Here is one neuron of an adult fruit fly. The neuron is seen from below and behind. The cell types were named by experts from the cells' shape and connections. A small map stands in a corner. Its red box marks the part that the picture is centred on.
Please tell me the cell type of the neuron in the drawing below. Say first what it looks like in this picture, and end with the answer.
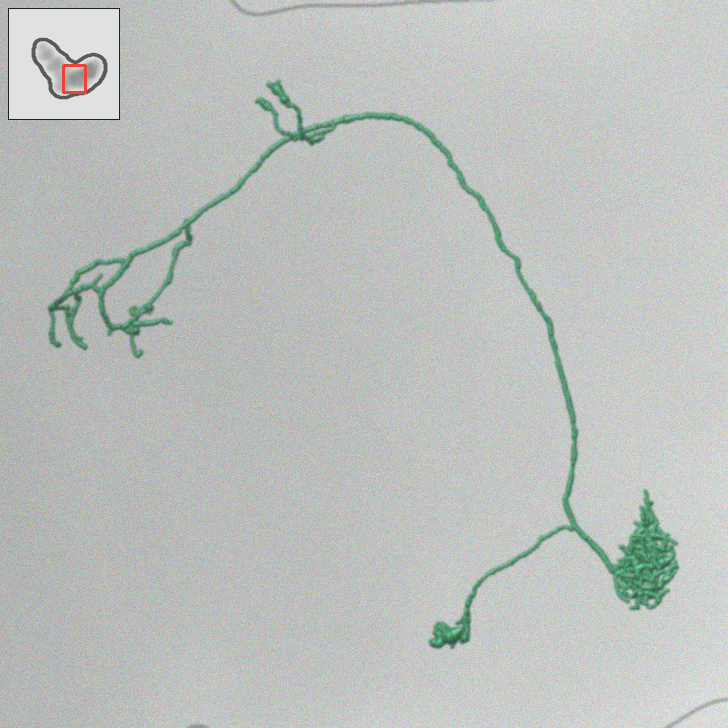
Dozens of branch ends can be seen. In this view it is about as wide as it is tall. It is a central-brain intrinsic neuron. The cell type is VC5_lvPN.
